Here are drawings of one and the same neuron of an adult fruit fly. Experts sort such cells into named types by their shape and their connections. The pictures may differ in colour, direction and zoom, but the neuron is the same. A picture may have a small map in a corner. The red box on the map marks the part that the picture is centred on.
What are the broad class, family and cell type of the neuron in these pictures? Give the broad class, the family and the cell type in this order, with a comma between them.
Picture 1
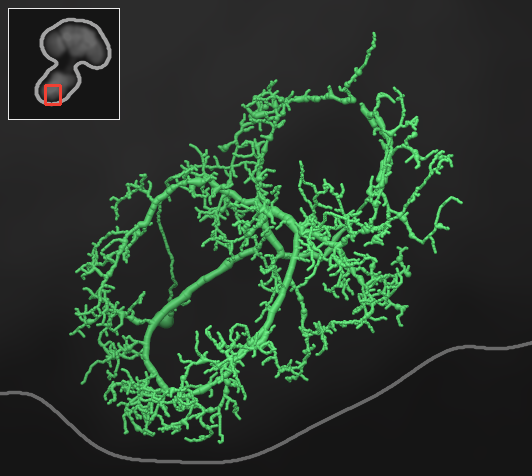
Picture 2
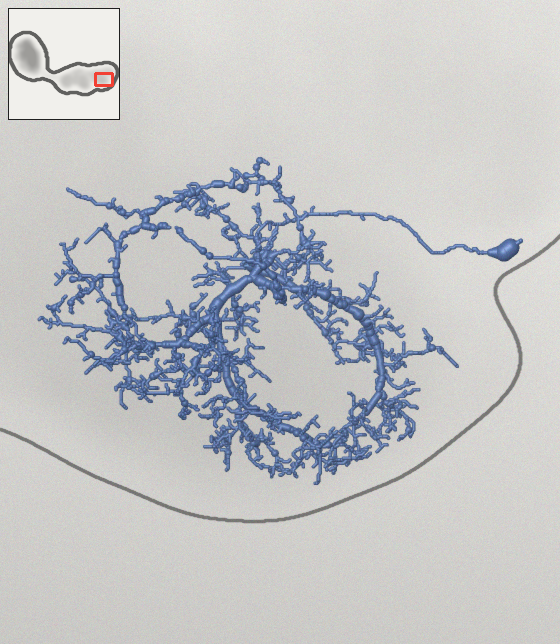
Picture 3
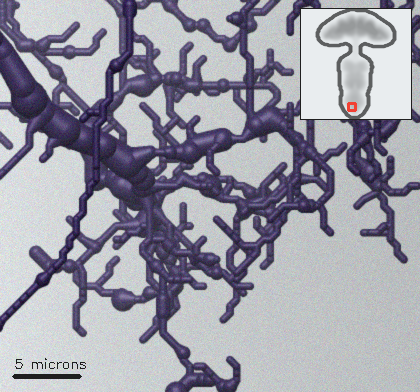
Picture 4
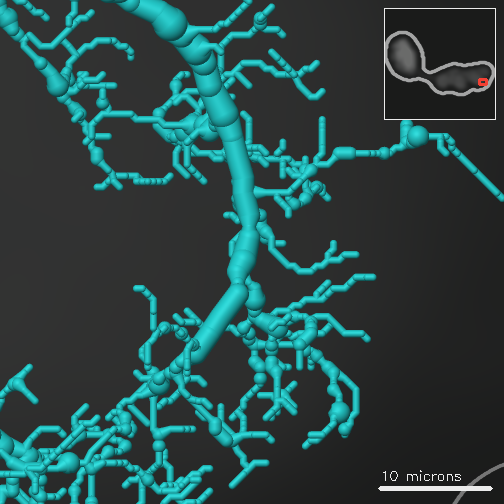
nerve-cord intrinsic neuron, hemilineage 20A.22A, IN20A.22A006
